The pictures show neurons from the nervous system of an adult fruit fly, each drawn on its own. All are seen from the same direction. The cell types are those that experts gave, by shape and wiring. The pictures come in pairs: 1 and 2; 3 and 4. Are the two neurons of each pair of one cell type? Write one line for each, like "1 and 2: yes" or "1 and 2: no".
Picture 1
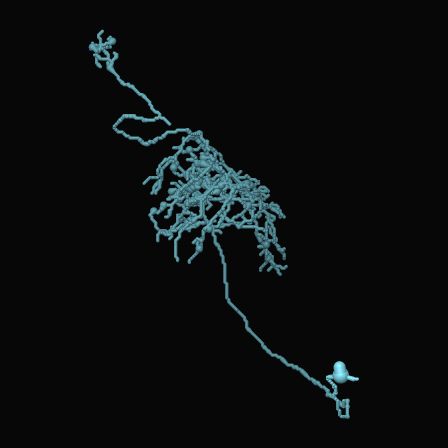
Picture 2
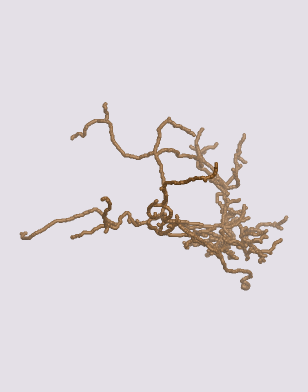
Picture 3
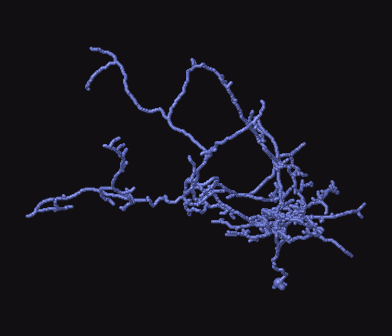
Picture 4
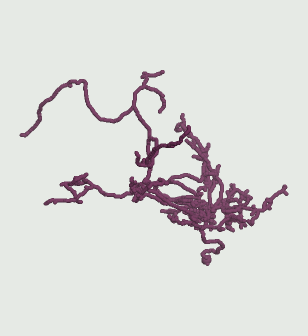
1 and 2: no
3 and 4: yes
